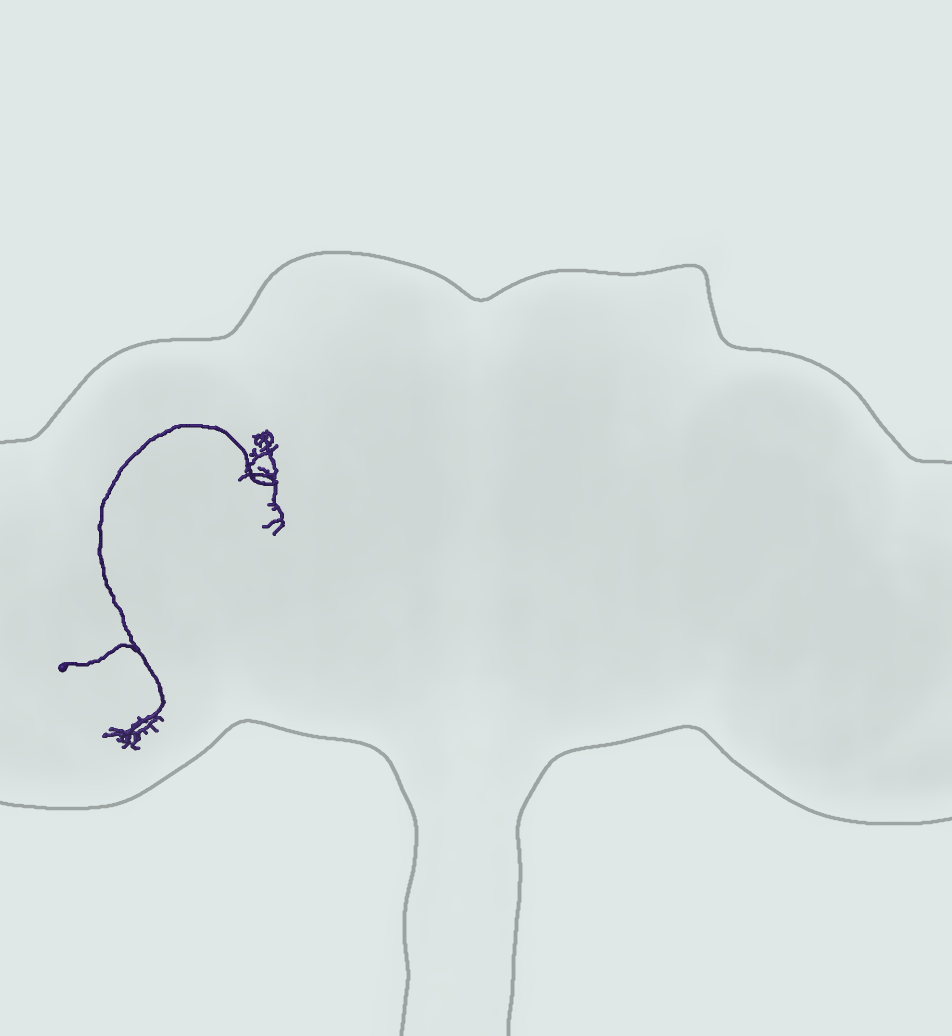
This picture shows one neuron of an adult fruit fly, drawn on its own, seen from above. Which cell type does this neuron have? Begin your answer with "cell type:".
cell type: LC9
